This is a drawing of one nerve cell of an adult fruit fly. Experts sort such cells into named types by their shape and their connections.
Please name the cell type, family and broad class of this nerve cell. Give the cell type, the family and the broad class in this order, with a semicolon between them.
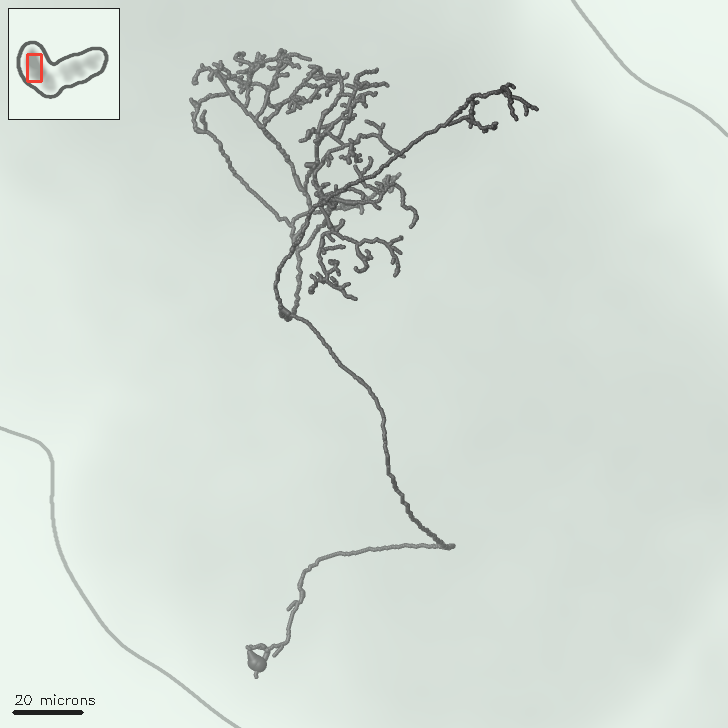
FB1I; hemilineage LALv1_dorsal; central-brain intrinsic neuron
